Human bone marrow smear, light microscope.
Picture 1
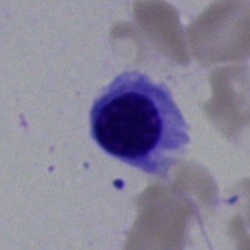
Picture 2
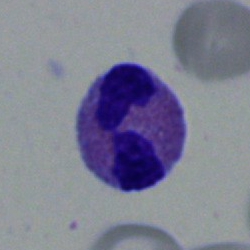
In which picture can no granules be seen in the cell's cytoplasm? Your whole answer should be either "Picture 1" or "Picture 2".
Picture 1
